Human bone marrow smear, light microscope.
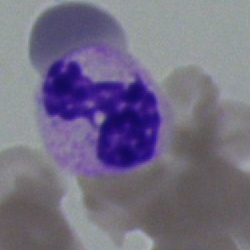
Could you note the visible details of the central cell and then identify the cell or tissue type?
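Starting at the edge, I see a round to oval outline that stays smooth. The nucleus is irregular and bent: it runs across the upper part of the cell, then turns down on the right side. I can't make out any nucleoli. The cytoplasm holds fine, scattered pinkish-purple granules. So this is a segmented neutrophil.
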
